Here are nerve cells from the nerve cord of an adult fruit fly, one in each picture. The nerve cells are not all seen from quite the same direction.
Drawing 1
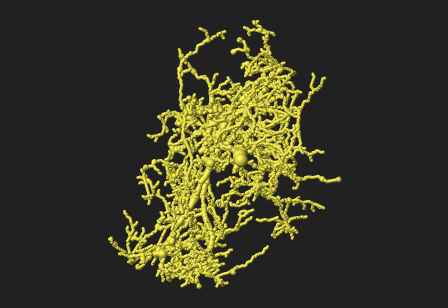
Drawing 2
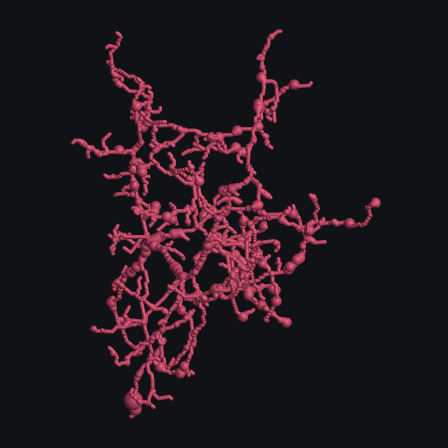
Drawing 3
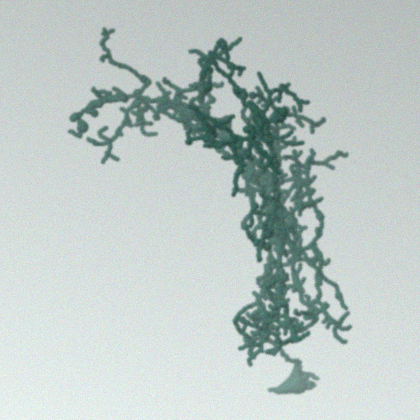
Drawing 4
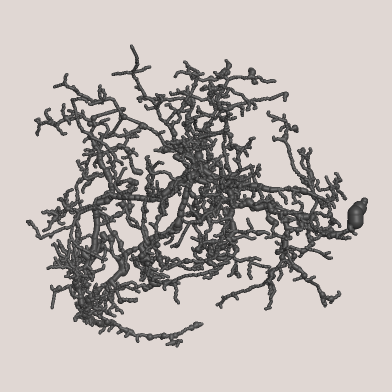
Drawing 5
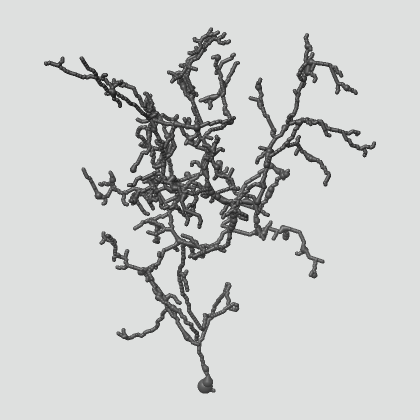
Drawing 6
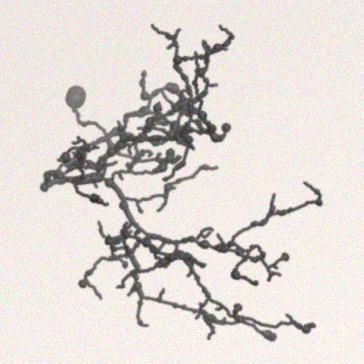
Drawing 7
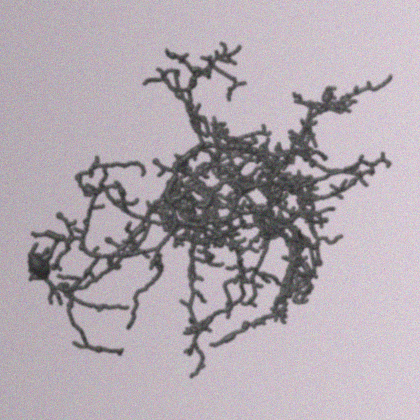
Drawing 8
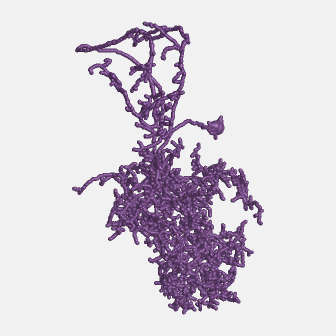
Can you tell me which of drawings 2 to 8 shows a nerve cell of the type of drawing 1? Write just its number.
4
